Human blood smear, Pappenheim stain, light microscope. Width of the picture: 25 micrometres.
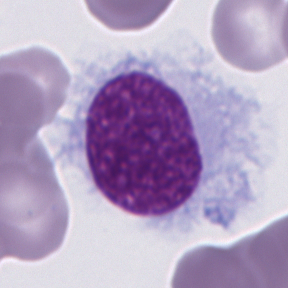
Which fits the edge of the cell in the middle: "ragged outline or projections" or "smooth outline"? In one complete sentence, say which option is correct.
The cell has an edge that is ragged or frayed, or carries projections, blebs or tags.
